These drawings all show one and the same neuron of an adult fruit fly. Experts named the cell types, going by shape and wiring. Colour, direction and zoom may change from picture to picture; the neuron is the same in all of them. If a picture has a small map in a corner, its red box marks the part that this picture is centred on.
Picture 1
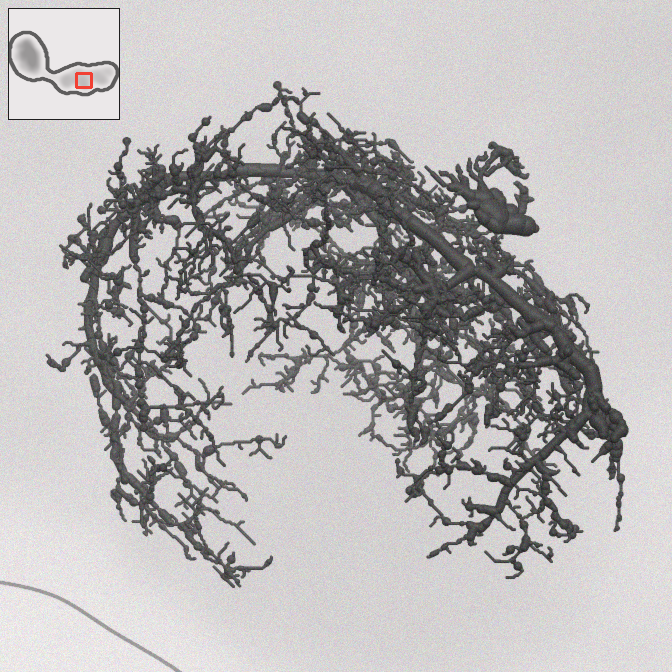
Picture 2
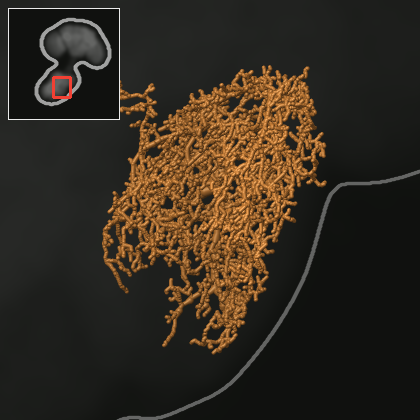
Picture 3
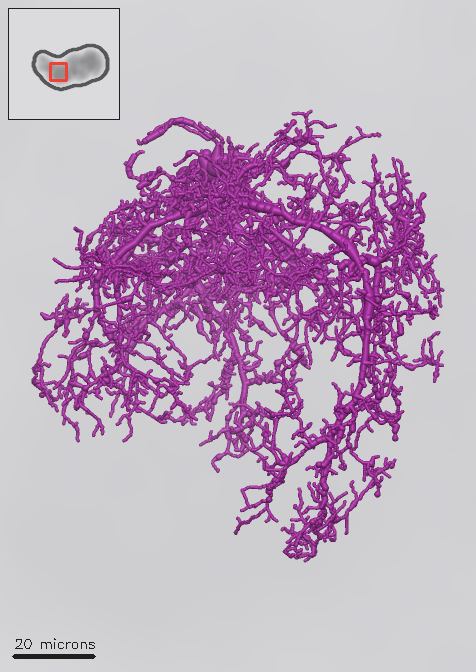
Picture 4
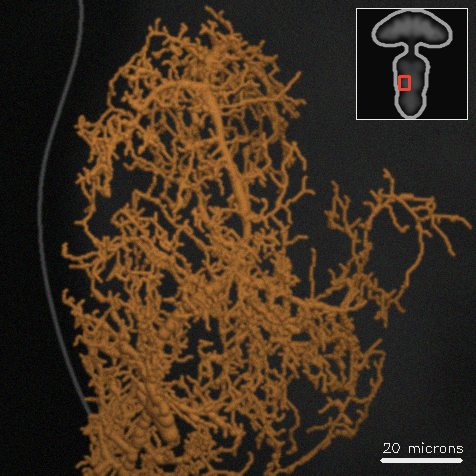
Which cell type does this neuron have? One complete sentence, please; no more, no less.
It is IN19A008 that this neuron is, by cell type.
